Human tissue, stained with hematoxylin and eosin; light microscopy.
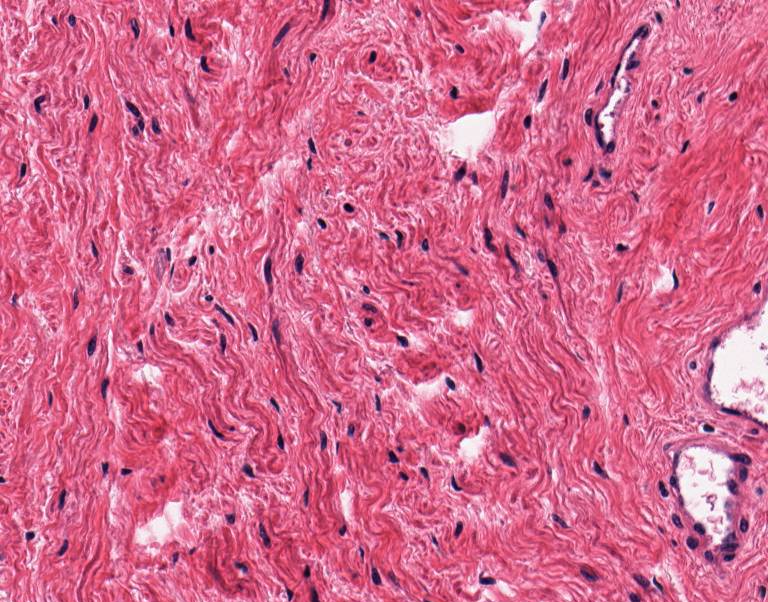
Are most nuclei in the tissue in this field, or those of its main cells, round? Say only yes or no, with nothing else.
No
